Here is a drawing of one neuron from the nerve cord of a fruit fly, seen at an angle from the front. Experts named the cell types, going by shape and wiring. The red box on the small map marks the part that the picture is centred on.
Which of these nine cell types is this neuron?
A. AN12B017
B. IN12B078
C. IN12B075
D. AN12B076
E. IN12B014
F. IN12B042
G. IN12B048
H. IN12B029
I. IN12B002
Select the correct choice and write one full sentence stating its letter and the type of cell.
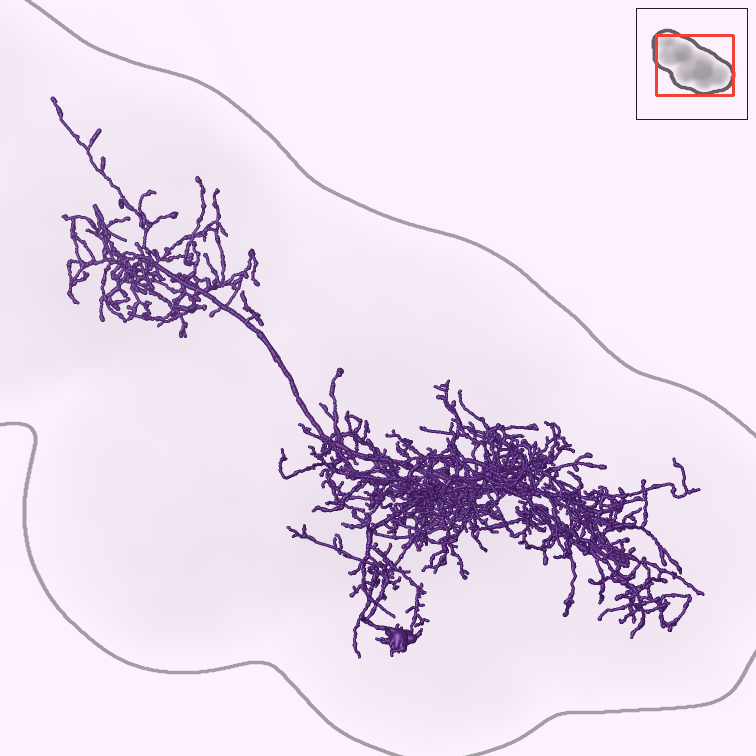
Under cell type, the neuron is listed as IN12B002, option I.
